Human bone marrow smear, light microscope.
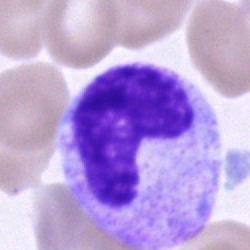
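Metamyelocyte. First, the nucleus is deeply indented into a bean or horseshoe shape, its notch opening toward the lower right. Next, the chromatin is dark purple and clumped, with paler patches between clumps. The cytoplasm is moderate and pale lilac, with fine purple granules scattered throughout.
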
